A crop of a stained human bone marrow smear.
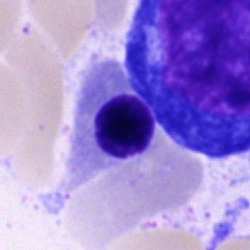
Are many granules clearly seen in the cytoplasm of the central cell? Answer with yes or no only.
No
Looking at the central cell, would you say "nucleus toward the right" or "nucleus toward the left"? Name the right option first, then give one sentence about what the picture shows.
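Nucleus toward the right. The cell outline is irregular rather than round, with cytoplasm extending to the left and downward from the nucleus.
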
